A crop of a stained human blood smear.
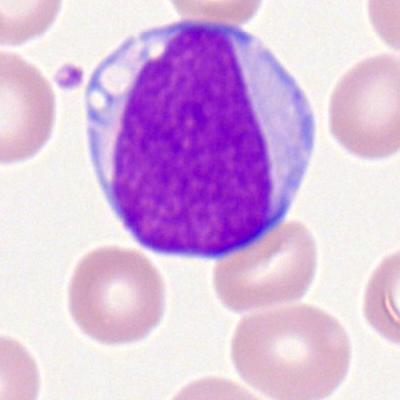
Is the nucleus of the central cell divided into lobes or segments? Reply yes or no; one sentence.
No, one compact round, oval or kidney-shaped mass makes up the nucleus of this cell.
